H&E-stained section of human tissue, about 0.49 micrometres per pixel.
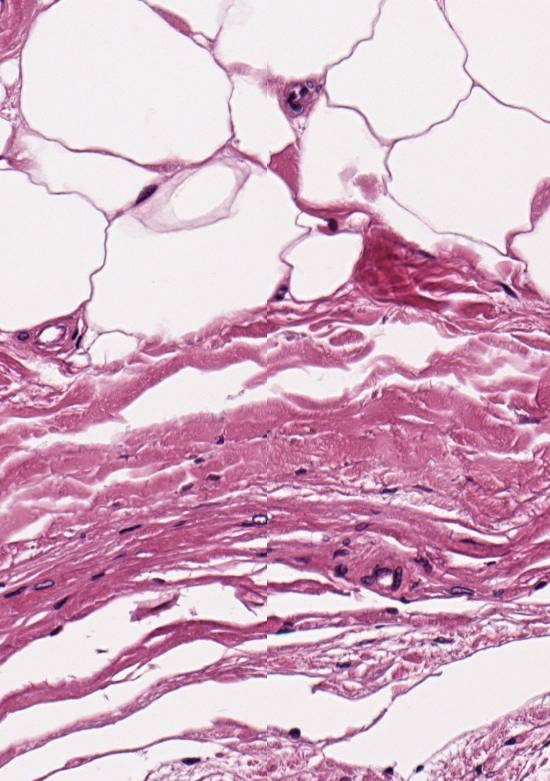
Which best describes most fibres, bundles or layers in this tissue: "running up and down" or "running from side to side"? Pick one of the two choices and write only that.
Running from side to side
